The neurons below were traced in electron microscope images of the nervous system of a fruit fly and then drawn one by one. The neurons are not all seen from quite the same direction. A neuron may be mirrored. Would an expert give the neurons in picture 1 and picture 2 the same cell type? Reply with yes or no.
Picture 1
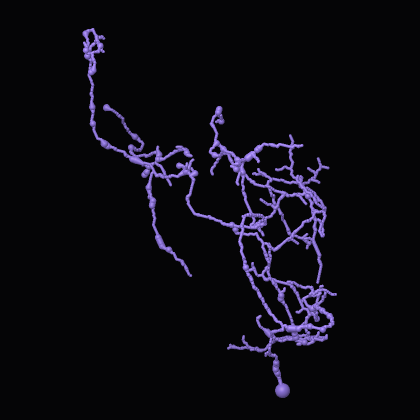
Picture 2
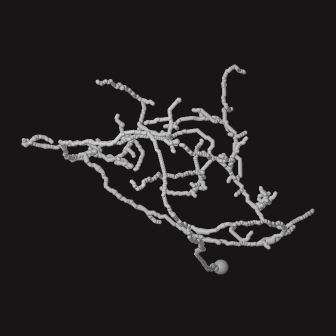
yes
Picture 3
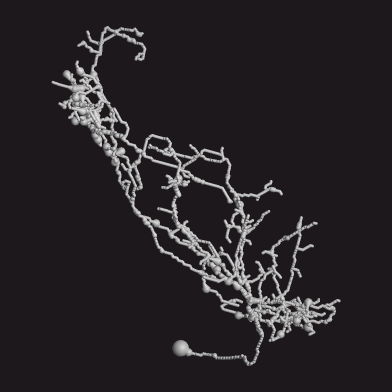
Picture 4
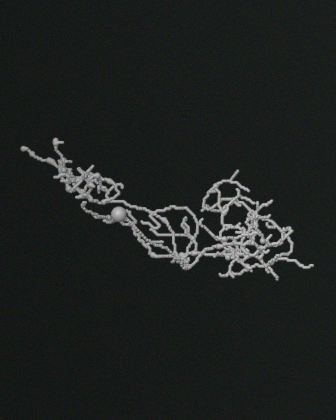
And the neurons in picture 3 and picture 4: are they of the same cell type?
yes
